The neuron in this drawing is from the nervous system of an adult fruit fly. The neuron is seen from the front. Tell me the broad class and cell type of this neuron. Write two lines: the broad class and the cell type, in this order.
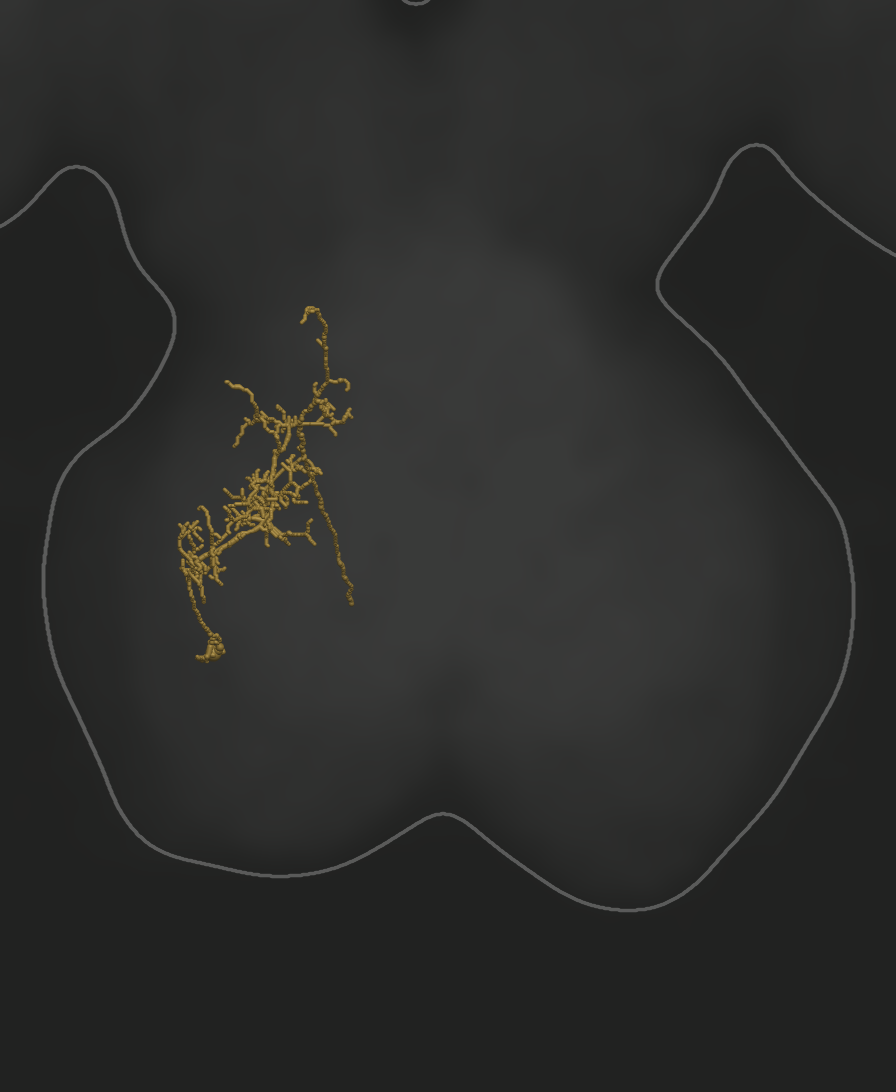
motor neuron of the nerve cord
Acc. tr flexor MN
